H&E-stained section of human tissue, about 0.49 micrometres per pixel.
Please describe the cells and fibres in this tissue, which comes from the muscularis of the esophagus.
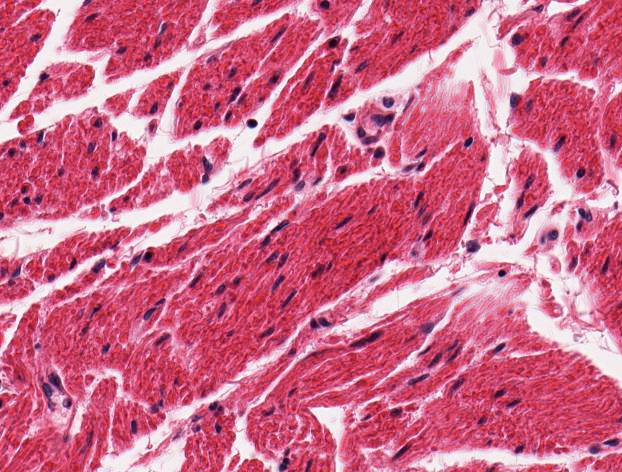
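First, nuclei sit centrally within the muscle fibres. Second, in longitudinally cut fibres they are oval to elongated, aligned with the fibre. Third, dark purple nuclei lie singly, well spaced, not clustered or in rows. Last, fibre cytoplasm is abundant, deeply eosinophilic and finely mottled red.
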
